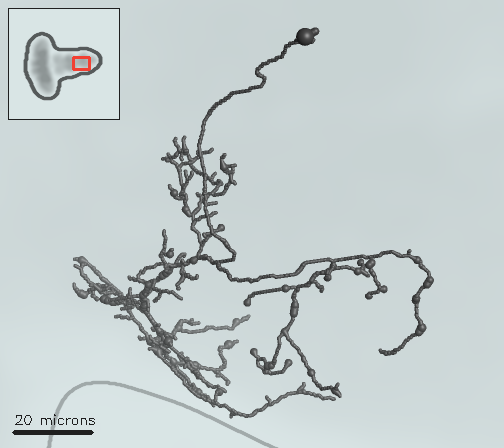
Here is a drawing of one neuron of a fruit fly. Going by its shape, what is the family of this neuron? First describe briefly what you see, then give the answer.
Its cell body lies at the top of the picture. By the scale bar it is about 100 microns tall in this view. Dozens of branch ends can be seen. It is a nerve-cord intrinsic neuron. Its family is hemilineage 14A.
